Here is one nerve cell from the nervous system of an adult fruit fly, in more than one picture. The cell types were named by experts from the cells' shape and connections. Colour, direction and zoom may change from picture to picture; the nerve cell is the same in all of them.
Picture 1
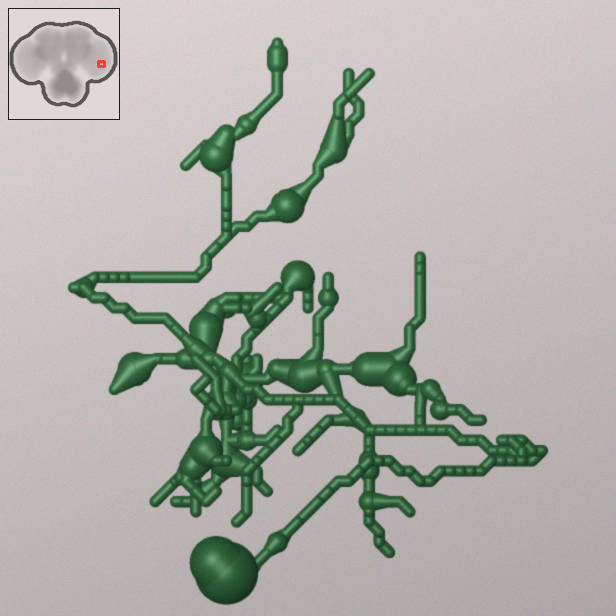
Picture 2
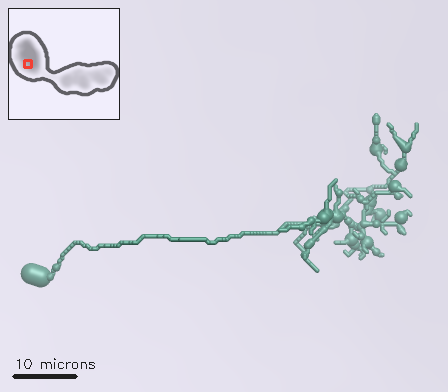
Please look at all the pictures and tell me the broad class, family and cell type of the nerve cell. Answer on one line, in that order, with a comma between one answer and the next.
optic-lobe intrinsic neuron, Dm, Dm2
